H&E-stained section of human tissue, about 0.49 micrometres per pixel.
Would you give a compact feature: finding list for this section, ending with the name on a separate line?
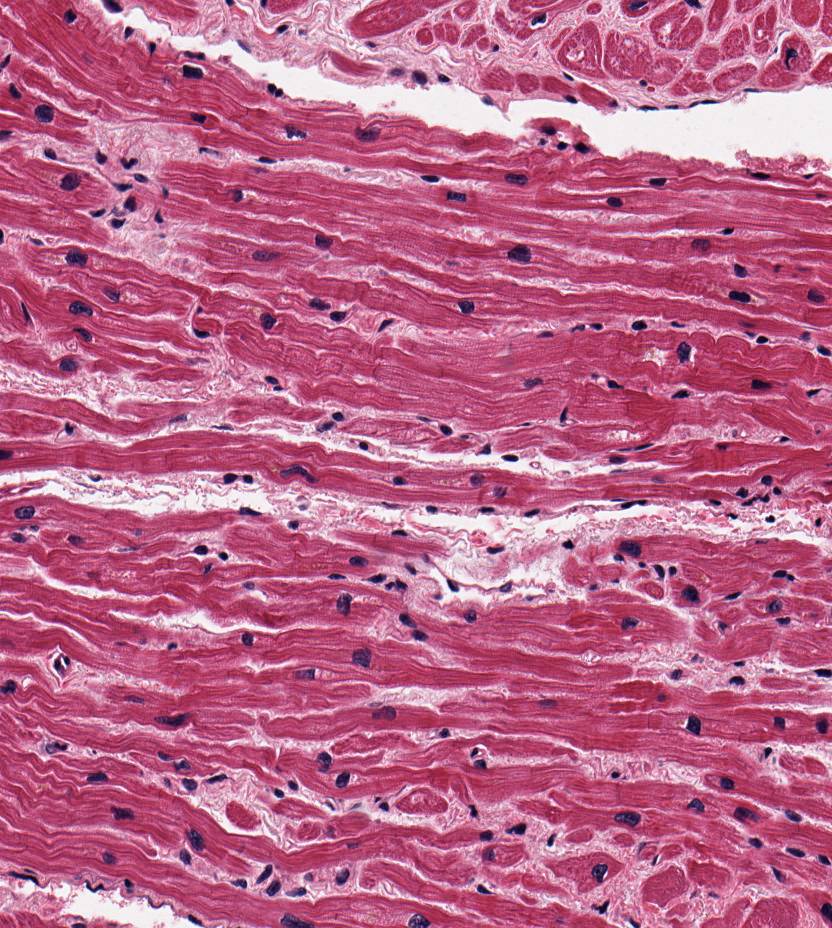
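Fibres: mostly running roughly horizontally, in wavy parallel bundles
Top right corner: a group cut across, rounded polygonal profiles
Cytoplasm: deep pink
Nuclei: oval muscle nuclei, central in the fibres rather than at their edges
Name: atrial appendage of the heart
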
